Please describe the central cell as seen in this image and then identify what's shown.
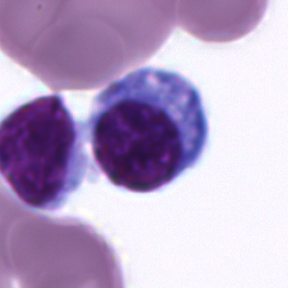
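Blue, not pink, is the colour of this cytoplasm. Toward the upper part of the cell it shows patchy paler areas. I can't make out any distinct coloured granules. The border looks smooth, with no hair-like projections from the surface. This is a plasma cell.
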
